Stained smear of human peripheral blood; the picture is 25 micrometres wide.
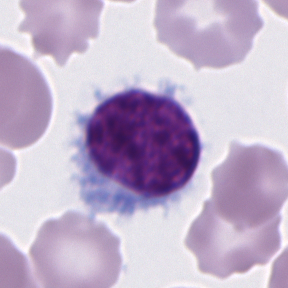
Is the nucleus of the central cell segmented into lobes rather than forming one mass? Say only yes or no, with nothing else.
No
